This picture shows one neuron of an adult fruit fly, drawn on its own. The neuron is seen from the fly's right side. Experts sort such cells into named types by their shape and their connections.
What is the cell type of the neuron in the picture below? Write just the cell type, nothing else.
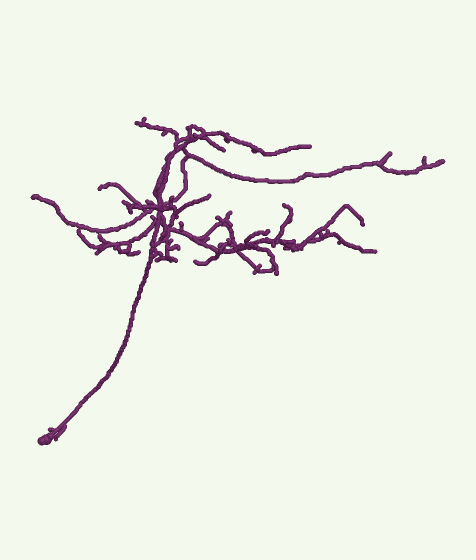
IN06A057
